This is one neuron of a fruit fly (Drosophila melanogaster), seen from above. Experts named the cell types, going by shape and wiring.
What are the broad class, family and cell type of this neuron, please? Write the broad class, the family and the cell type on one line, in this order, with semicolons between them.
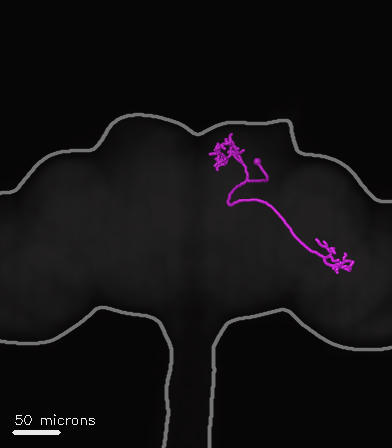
central-brain intrinsic neuron; hemilineage ALv1; M_vPNml83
